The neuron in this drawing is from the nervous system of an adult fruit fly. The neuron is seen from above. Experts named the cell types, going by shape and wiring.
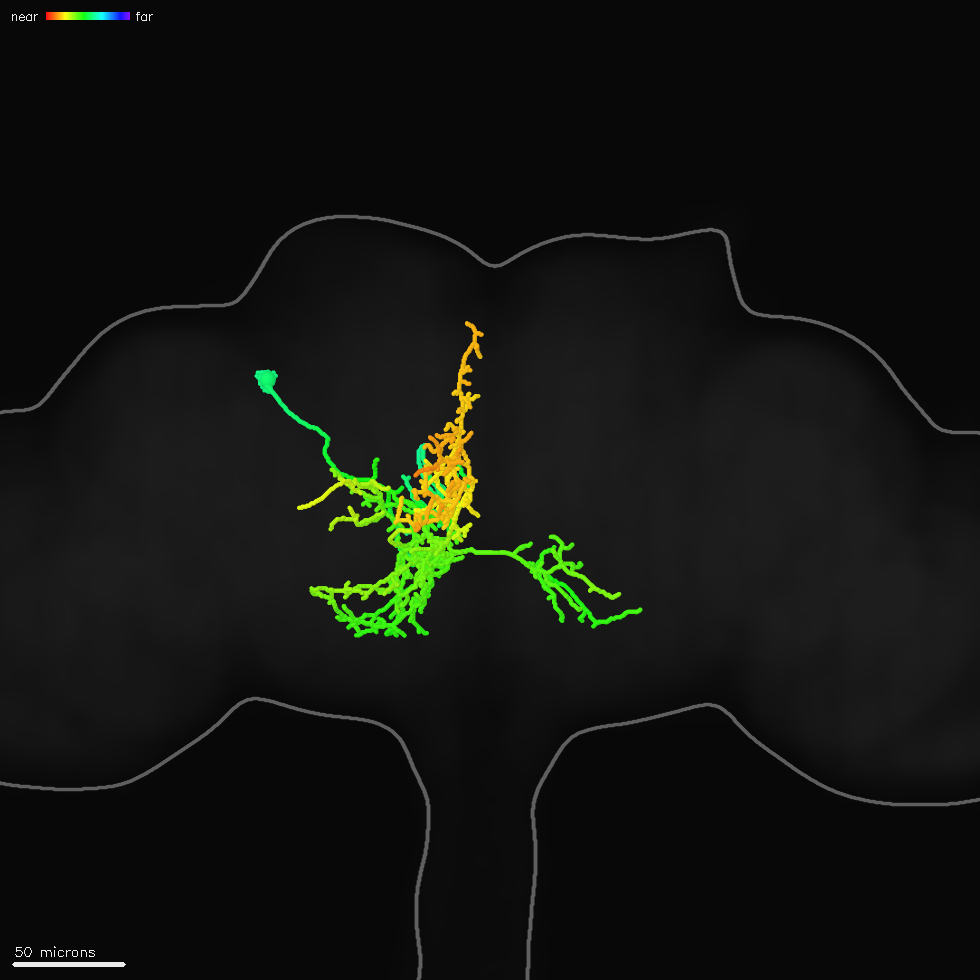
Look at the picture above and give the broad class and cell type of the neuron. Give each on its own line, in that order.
central-brain intrinsic neuron
IB007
